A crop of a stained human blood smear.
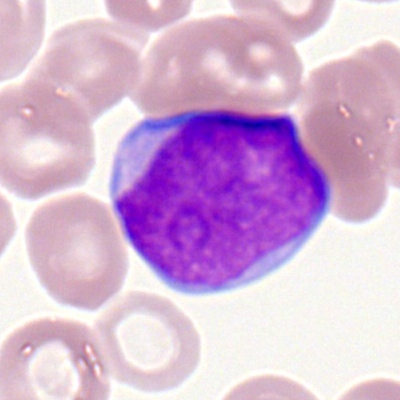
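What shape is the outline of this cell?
Rounded, and slightly angular.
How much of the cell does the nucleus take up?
Nearly all of it; the rim of cytoplasm is widest at the upper left, and no granules can be seen in it.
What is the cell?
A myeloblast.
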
